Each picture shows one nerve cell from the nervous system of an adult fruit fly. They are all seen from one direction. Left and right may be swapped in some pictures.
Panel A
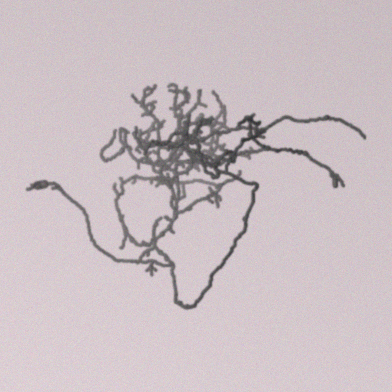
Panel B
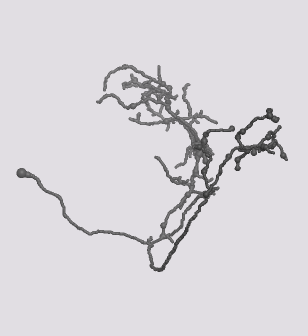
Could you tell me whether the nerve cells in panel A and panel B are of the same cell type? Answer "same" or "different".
different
